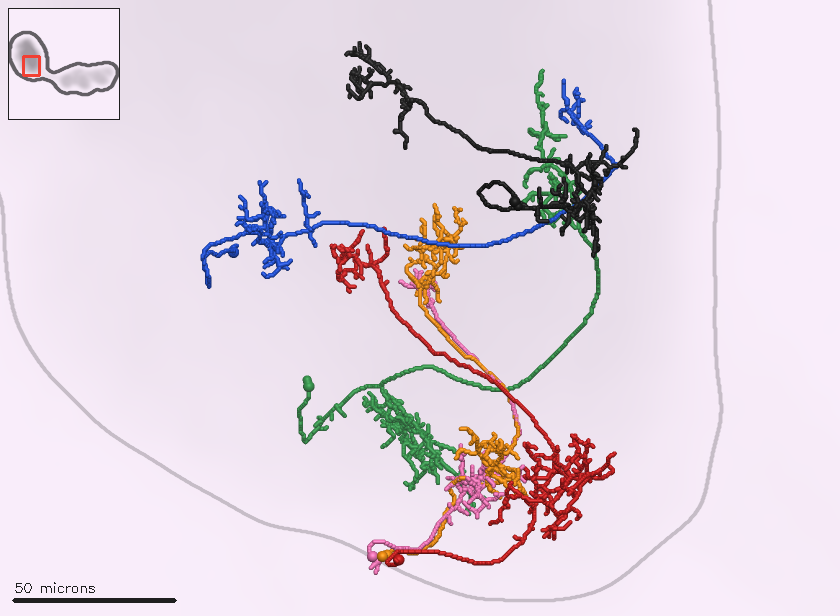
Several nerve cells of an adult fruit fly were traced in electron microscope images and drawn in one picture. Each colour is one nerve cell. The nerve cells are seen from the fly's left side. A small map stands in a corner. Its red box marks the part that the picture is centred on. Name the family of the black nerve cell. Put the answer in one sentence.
The family is TmY.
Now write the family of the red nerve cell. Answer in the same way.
The family is Tm.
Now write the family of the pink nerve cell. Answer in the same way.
The family is Tm.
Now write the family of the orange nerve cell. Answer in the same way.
The family is Tm.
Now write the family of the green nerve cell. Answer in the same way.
The family is Tm.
